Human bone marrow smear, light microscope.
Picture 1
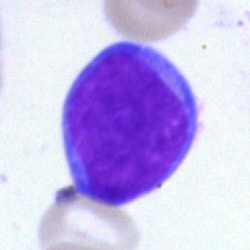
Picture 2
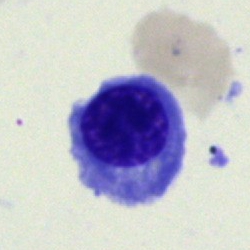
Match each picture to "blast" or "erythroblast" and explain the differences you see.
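The blast is in picture 1; picture 2 holds the erythroblast. Start with the shape: the blast is a rounded oval with somewhat flattened, angular sides, while the erythroblast is roughly round with a slightly ragged, uneven edge. Next, see how the cytoplasm is laid out. In picture 1 it forms only a thin rim around the nucleus. In picture 2 the nucleus sits toward the top of the cell, so the widest band of cytoplasm lies below it. The chromatin of the blast is fairly fine, with faint mottling rather than coarse dark clumps.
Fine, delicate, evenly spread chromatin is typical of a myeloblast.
Some things they share: both have blue cytoplasm, deep blue in the blast and strong blue in the erythroblast, and neither shows distinct granules. The blast's cytoplasm also has no vacuoles. Just beyond the upper right of the erythroblast lies a pale grey-brown shape with no nucleus.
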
